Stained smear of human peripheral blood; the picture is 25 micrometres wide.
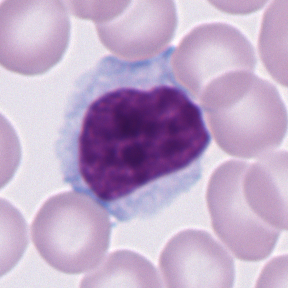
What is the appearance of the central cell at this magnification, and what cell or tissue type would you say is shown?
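Look at the nucleus: it is a single unsegmented mass whose outline is slightly irregular, and no distinct nucleoli can be seen in it. The cytoplasm is pale blue and shows no coarse granules. The cell is a typical lymphocyte.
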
